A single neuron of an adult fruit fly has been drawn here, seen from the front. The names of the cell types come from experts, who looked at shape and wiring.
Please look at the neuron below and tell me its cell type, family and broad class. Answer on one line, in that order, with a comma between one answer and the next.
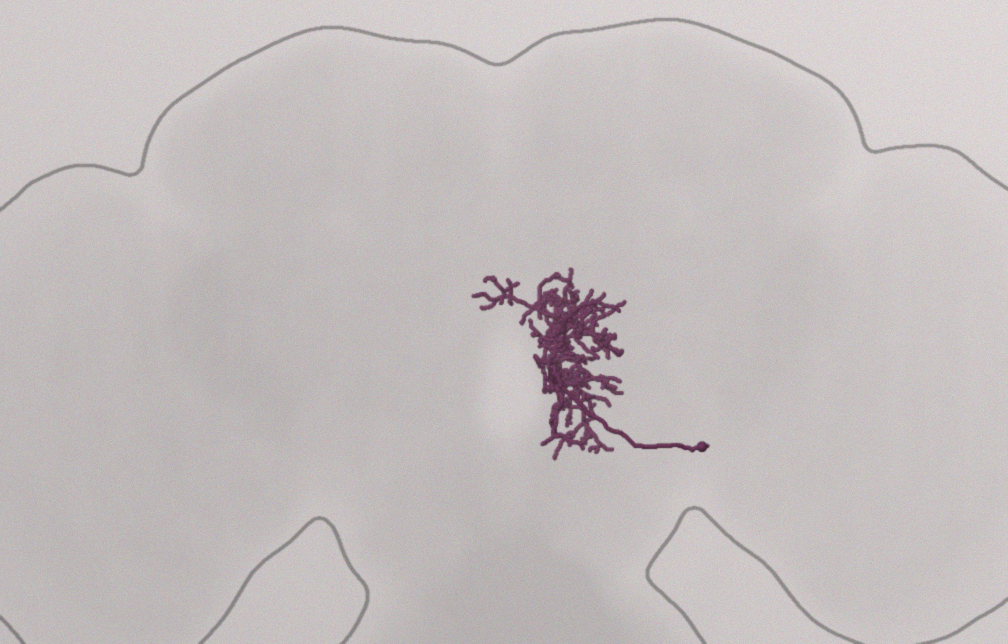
PS356, hemilineage VESa1, central-brain intrinsic neuron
